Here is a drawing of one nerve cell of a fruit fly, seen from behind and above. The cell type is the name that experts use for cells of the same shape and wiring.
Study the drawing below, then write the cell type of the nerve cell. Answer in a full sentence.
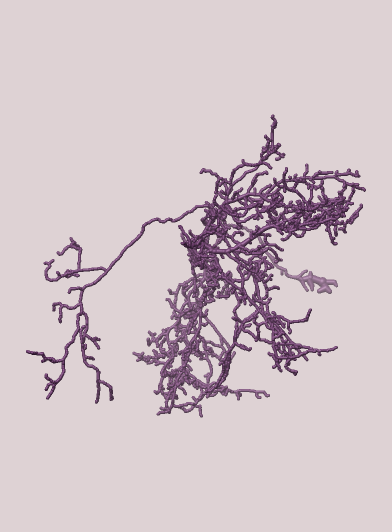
The cell type is PS306.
